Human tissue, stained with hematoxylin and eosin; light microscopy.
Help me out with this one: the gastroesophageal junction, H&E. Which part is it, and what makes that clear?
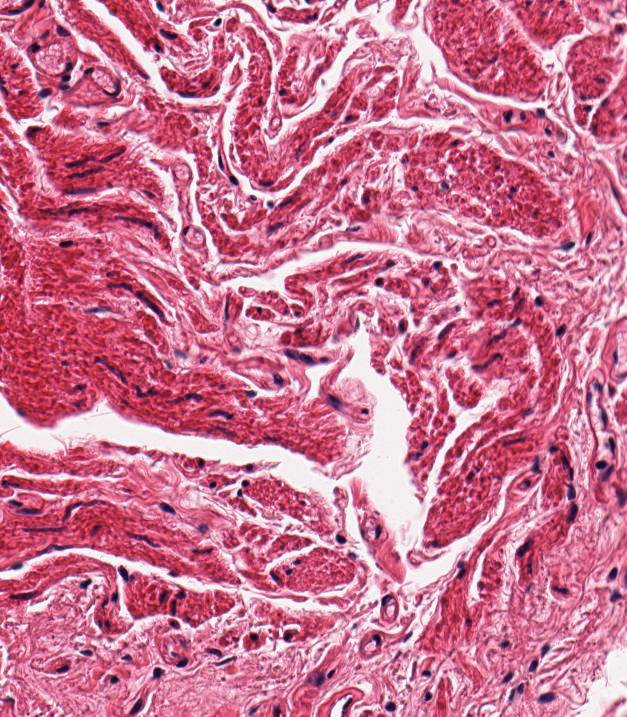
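That's smooth muscle. Deep red bundles run in many directions, some cut lengthwise and some crosswise.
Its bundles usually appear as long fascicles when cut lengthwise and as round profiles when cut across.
In the lengthwise bundles the nuclei are elongated and dark blue.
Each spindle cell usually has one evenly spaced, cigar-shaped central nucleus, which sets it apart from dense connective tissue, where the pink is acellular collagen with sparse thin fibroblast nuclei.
There's also a large irregular white space near the centre, and no epithelium anywhere in the field.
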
